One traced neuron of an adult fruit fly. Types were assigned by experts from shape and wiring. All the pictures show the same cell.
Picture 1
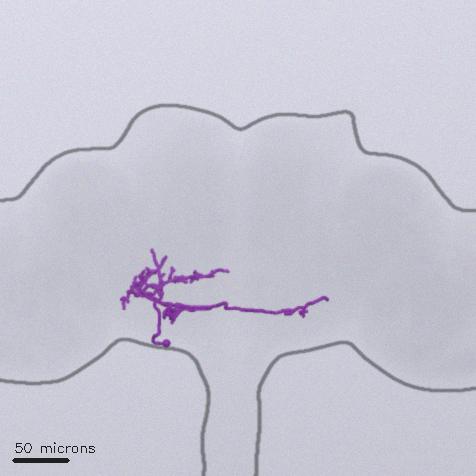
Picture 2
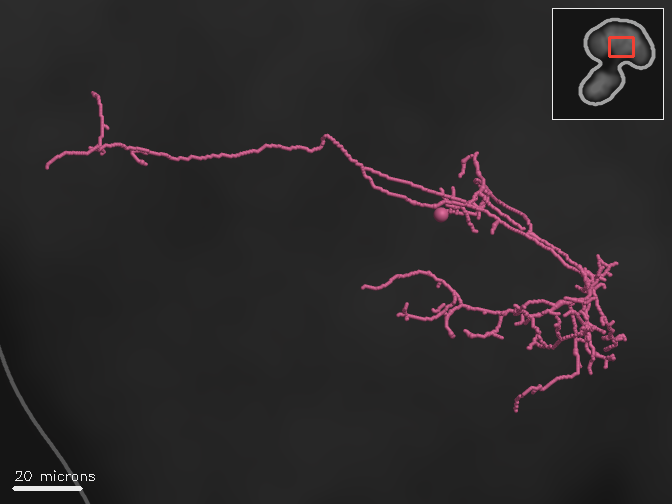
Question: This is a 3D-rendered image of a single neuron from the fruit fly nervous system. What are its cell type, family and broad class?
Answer: CB2205; hemilineage DM6_ventral; central-brain intrinsic neuron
